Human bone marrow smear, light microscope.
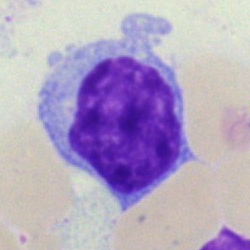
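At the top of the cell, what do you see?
A looped cytoplasmic projection, from an irregular outline.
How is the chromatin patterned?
Dark purple, with clumped dark areas and paler patches.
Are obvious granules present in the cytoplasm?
No.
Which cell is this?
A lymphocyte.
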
